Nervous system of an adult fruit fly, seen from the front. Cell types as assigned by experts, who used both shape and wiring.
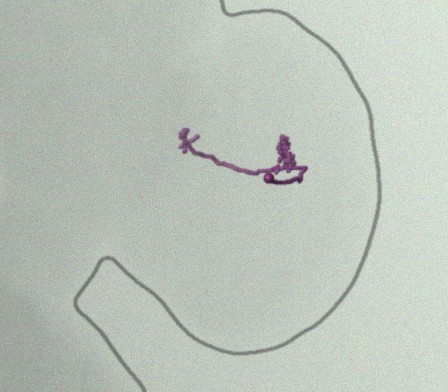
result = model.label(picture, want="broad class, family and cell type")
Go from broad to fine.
optic-lobe intrinsic neuron; Tm; Tm29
